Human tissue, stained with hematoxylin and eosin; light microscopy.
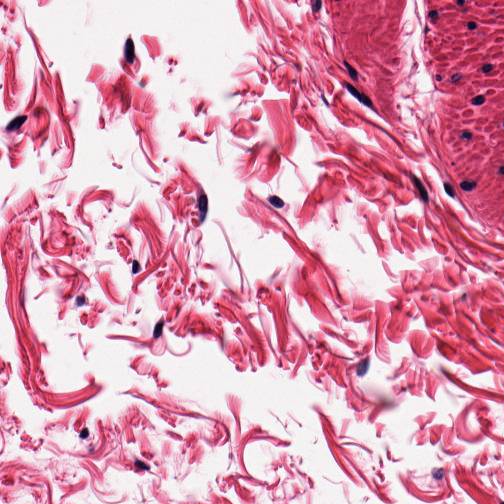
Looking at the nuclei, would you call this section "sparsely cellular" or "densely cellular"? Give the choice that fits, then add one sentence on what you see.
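Sparsely cellular. Few cells lie among the collagen bundles, and most have dark, spindle-shaped nuclei.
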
